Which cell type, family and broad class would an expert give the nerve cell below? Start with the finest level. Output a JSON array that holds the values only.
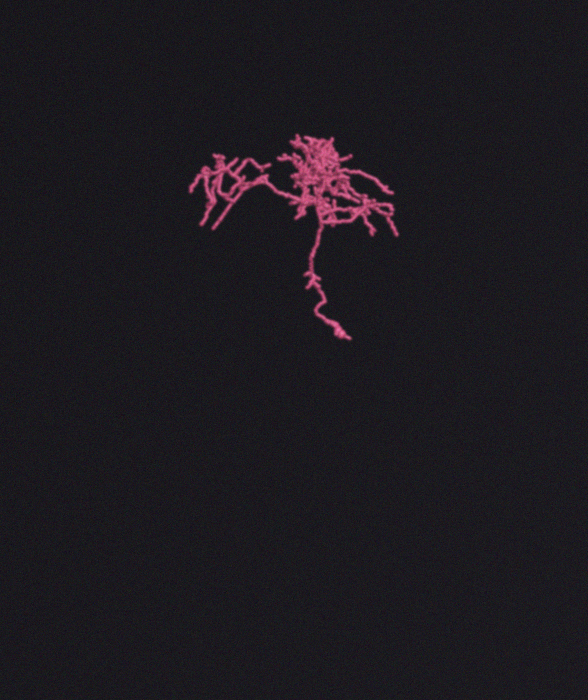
["MNad20", "MNad", "motor neuron of the nerve cord"]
